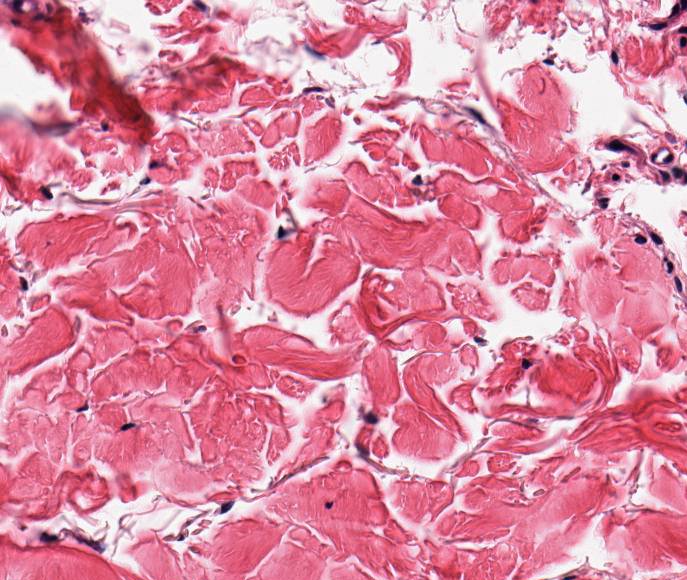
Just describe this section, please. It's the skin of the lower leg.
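Irregular pink bundles, cut in many directions and separated by white clefts, fill the whole field. The pink material within them has a fine wavy fibrillar texture. Nuclei are sparse, small and dark, lying mostly at the bundle edges rather than inside them. At the upper right edge are a few small vessels with clustered dark nuclei.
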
